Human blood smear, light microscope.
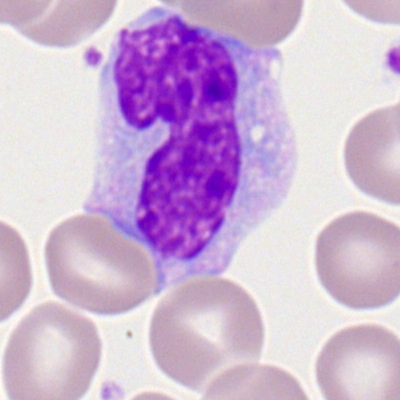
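Monocyte, central cell; stained human blood smear, light microscope. Nucleus folded, a deep notch cutting in from its left side. Cytoplasm abundant, pale blue-grey, with fine, faint pinkish granules. Small clear vacuole in the cytoplasm to the right of the nucleus.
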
